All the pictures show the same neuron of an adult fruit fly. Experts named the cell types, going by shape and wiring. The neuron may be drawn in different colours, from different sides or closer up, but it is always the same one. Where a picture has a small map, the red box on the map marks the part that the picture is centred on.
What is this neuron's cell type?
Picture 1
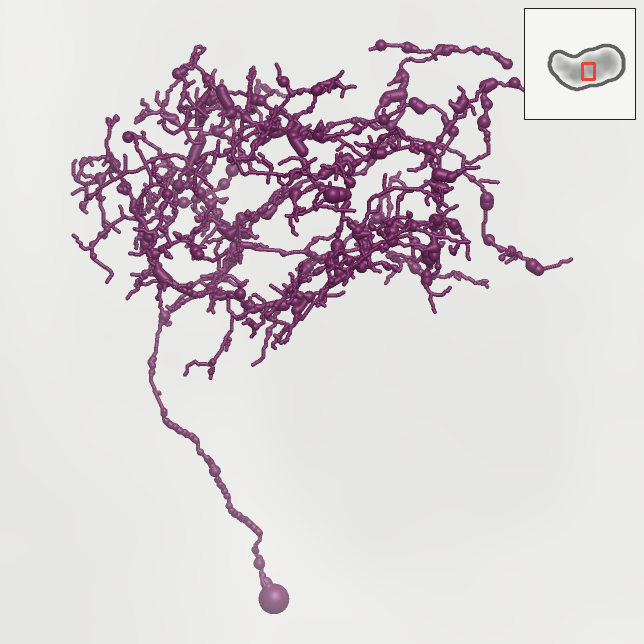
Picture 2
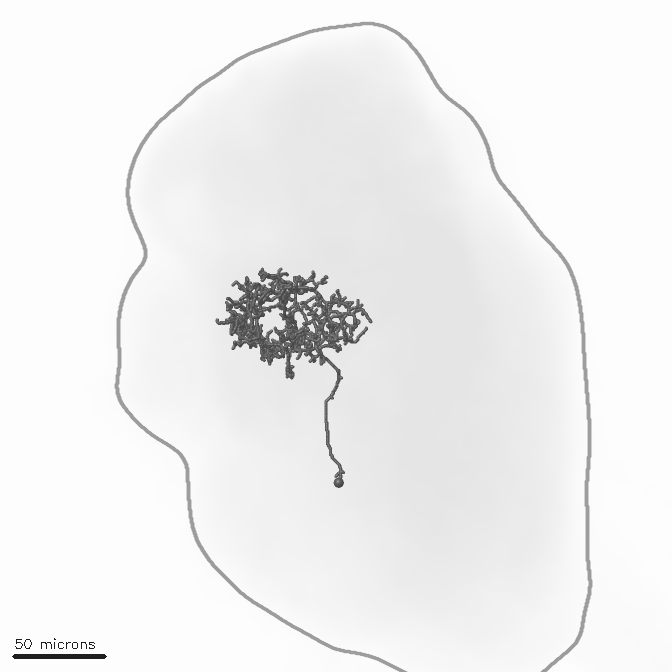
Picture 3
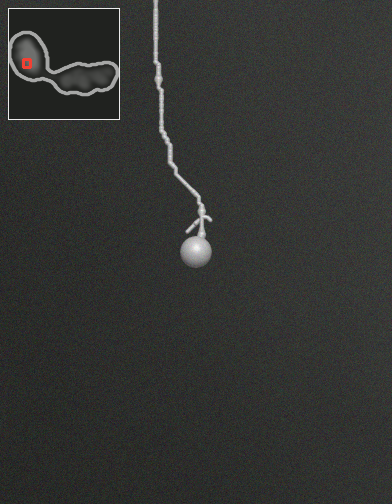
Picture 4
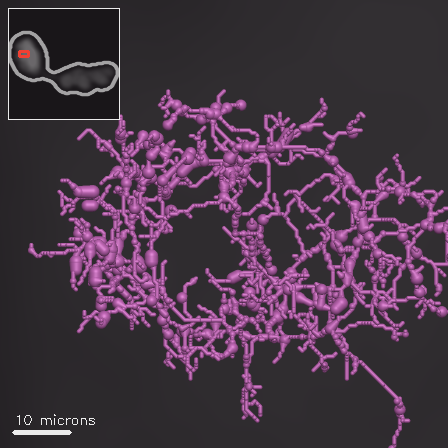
AVLP329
